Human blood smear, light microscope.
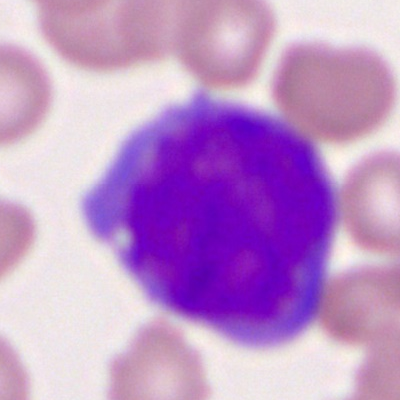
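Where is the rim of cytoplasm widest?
On the left side of the cell.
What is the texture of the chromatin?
Fine rather than coarsely clumped.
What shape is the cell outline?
Irregular, with a small bump at the top.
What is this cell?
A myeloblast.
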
